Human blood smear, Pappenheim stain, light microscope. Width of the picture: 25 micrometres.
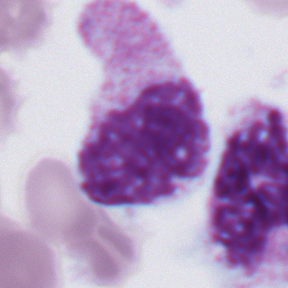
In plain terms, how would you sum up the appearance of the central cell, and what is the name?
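The nucleus lies in the lower part of the cell, and its outline is irregular and lumpy. Pale pinkish-lilac cytoplasm carries fine reddish-purple granules scattered throughout. Rather than forming an even rim around the nucleus, the cytoplasm lies mostly on one side of it. The cell is a segmented neutrophil.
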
